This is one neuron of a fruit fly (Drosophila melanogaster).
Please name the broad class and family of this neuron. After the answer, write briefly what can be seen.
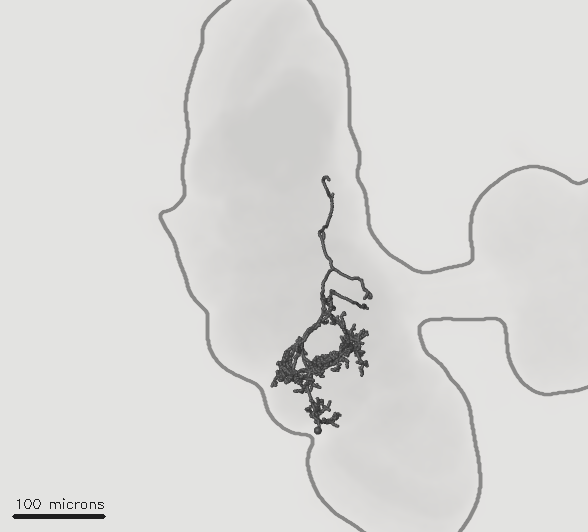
It is a central-brain intrinsic neuron. Its family is hemilineage VLPl2_medial. Its cell body lies at the bottom of the picture. From top to bottom in the picture it spans about 300 microns.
